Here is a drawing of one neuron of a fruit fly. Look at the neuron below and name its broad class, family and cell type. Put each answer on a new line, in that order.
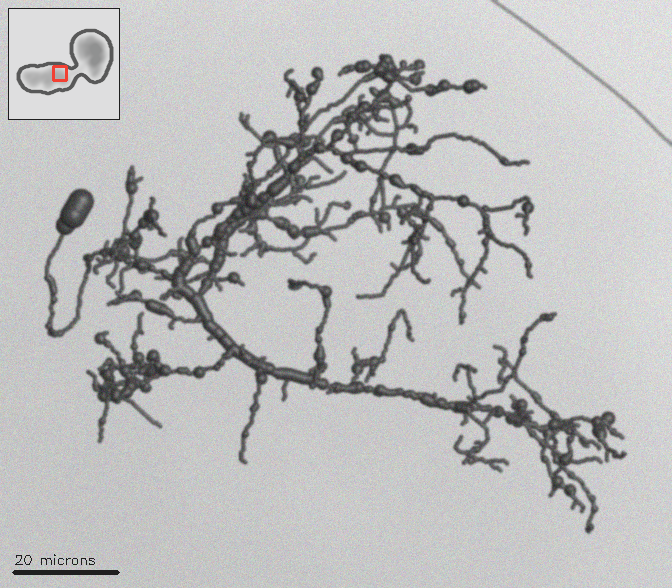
nerve-cord intrinsic neuron
hemilineage 03A
IN03A066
